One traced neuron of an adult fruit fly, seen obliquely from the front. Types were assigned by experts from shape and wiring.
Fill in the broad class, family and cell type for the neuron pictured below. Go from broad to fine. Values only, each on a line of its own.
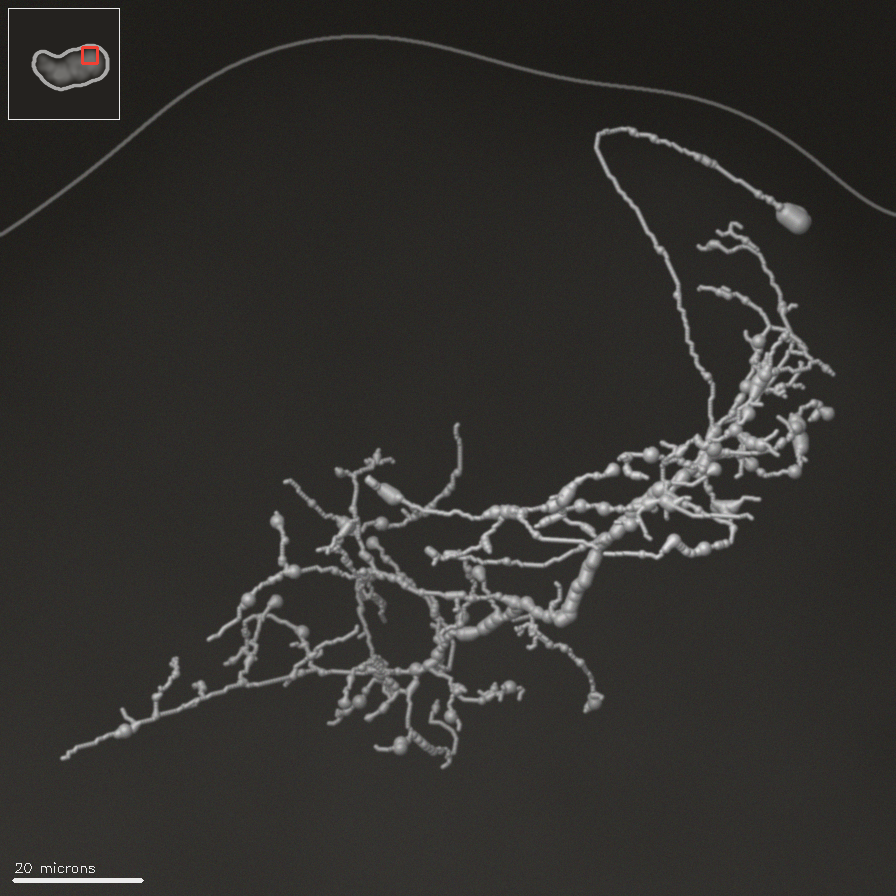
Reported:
central-brain intrinsic neuron
hemilineage SLPad1_anterior
SLP120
